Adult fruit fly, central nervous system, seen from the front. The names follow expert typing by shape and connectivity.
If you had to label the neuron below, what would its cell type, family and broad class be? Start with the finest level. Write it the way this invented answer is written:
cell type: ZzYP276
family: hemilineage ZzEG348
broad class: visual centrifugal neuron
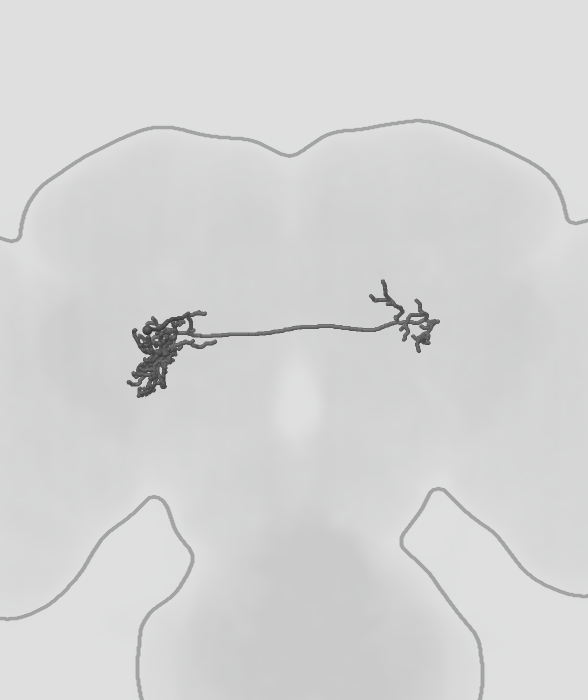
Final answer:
cell type: PVLP047
family: hemilineage VLPa2
broad class: central-brain intrinsic neuron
